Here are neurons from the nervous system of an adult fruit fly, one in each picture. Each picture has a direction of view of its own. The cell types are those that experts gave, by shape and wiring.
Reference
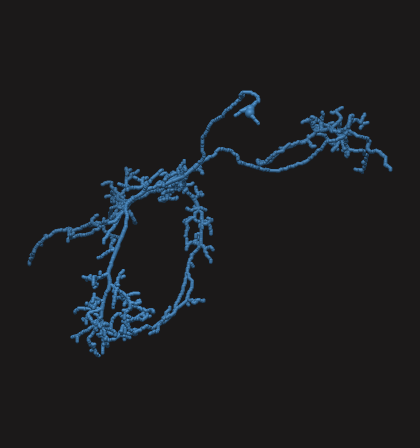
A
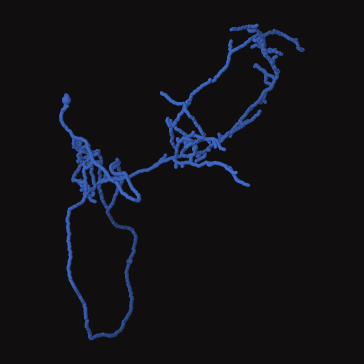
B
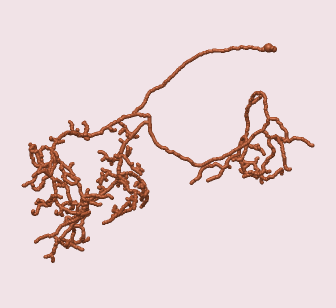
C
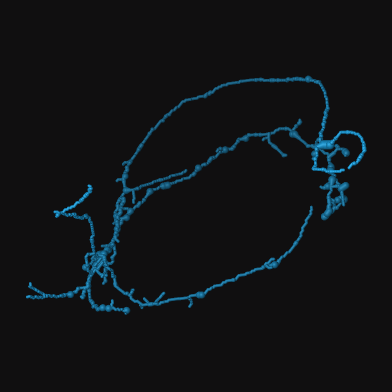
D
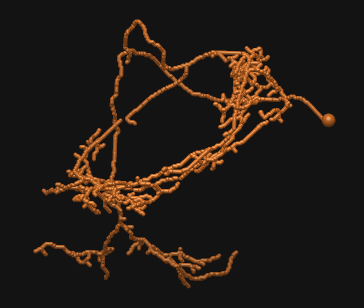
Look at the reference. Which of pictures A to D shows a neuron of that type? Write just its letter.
B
